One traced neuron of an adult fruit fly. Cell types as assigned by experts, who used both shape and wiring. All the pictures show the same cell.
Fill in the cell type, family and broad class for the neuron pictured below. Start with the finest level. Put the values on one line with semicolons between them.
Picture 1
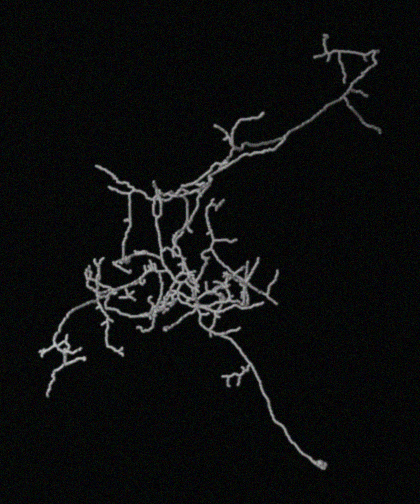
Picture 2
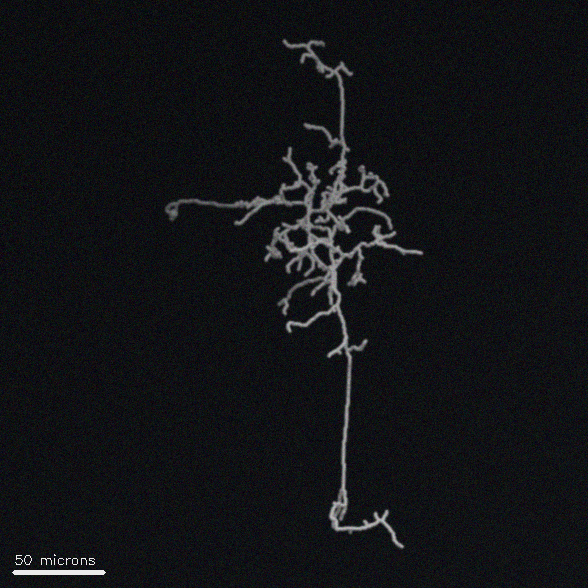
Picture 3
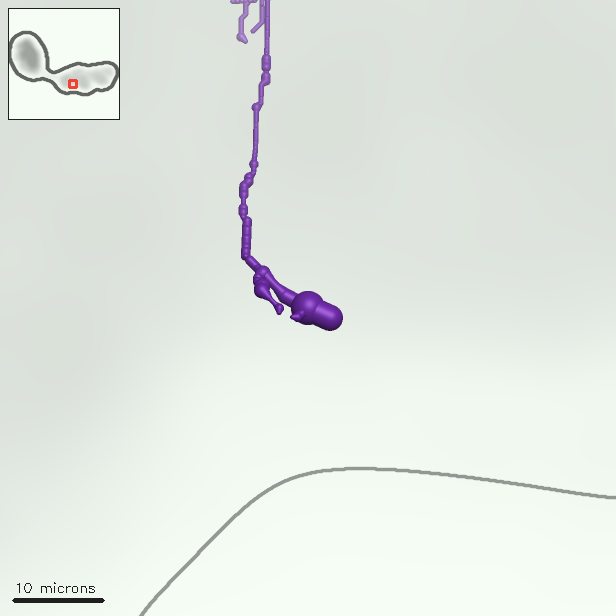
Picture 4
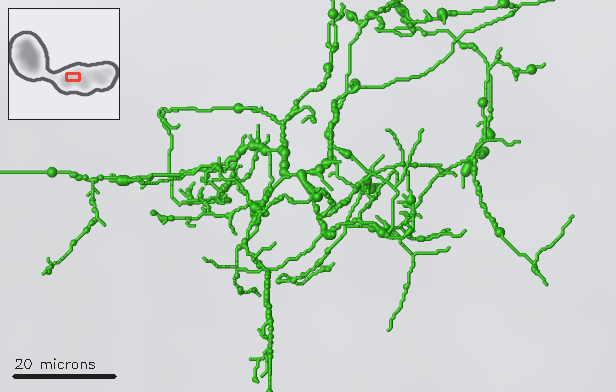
IN12A053_a; hemilineage 12A; nerve-cord intrinsic neuron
